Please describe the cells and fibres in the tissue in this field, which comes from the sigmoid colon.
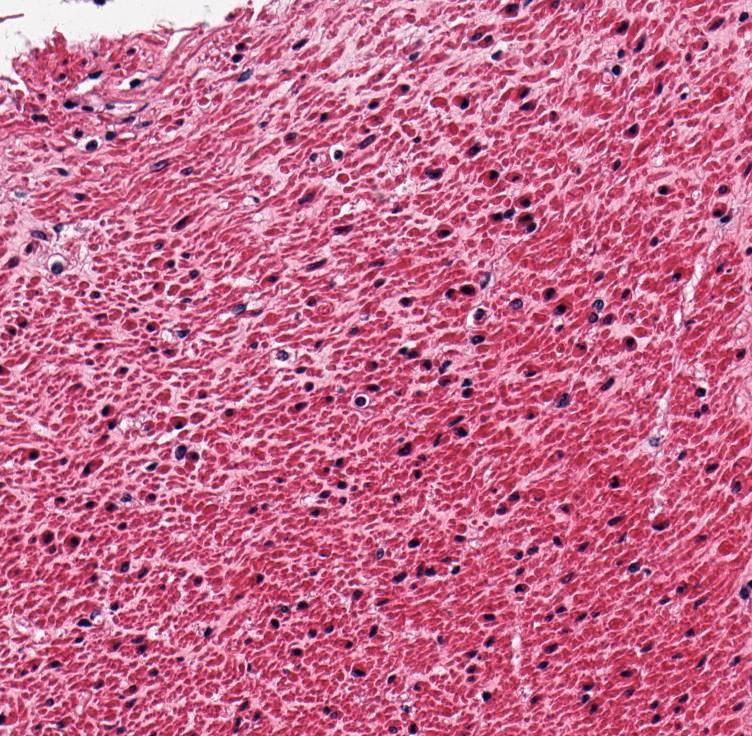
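Nuclei: small, dark, round to oval, scattered singly and fairly evenly through the field. A few round nuclei sit within clear perinuclear halos, e.g. near the centre and upper left. No epithelium or glands anywhere in the field. Tissue edge, with empty white space beyond, at the upper left corner.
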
